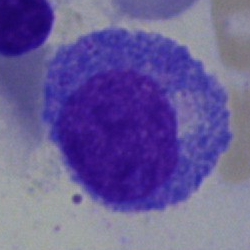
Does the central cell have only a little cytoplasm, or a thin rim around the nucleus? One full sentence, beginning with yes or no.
No, the nucleus does not fill most of the cell; the cytoplasm is plentiful.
